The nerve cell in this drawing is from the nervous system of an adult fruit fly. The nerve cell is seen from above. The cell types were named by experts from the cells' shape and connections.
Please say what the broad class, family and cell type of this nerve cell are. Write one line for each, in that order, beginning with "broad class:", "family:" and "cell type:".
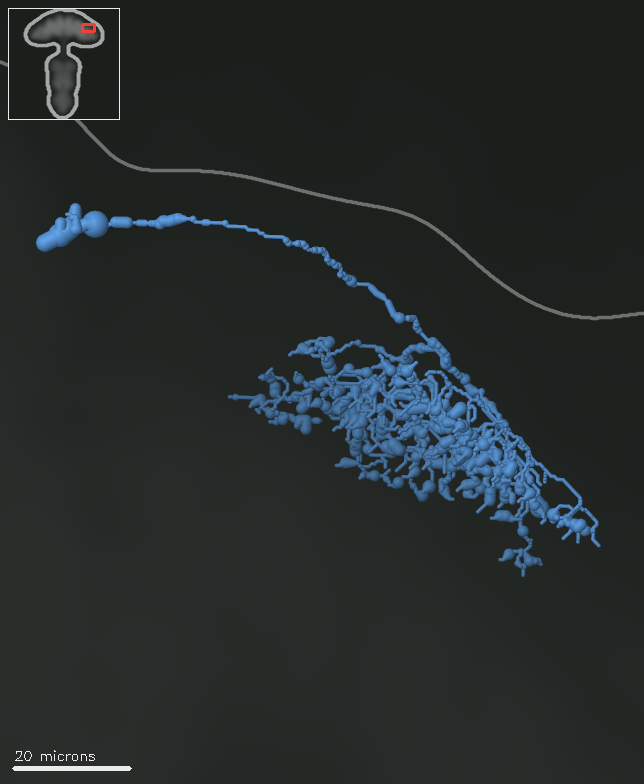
broad class: optic-lobe intrinsic neuron
family: Dm
cell type: Dm1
